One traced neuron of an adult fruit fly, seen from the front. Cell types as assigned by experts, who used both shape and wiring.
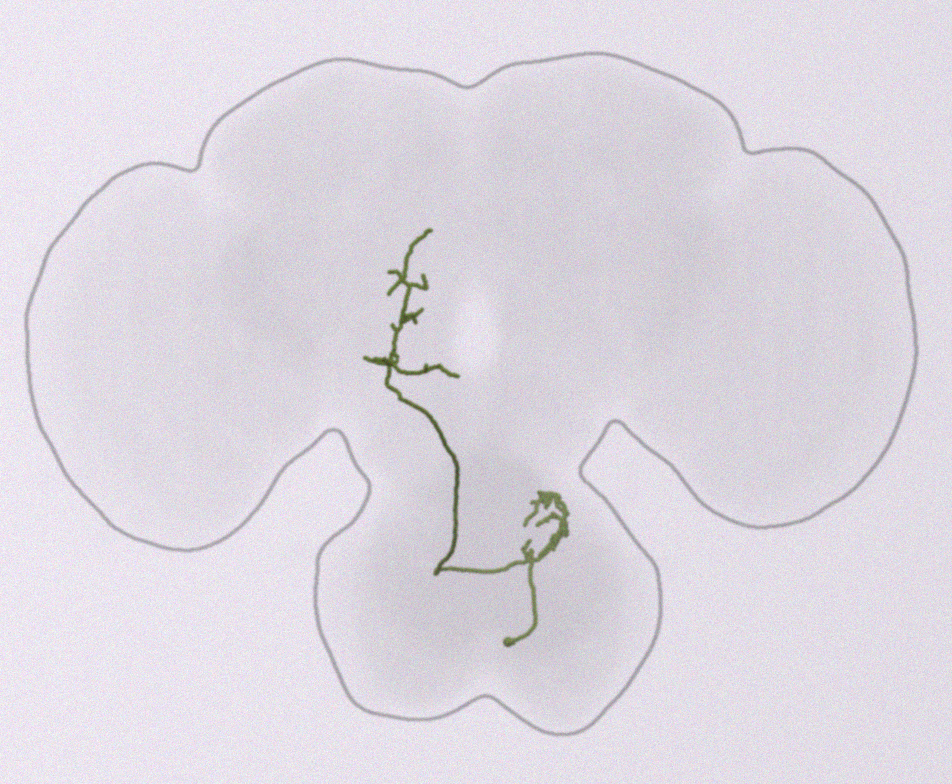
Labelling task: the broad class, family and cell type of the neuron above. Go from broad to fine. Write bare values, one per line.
ascending neuron
hemilineage 07B
AN07B101_c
